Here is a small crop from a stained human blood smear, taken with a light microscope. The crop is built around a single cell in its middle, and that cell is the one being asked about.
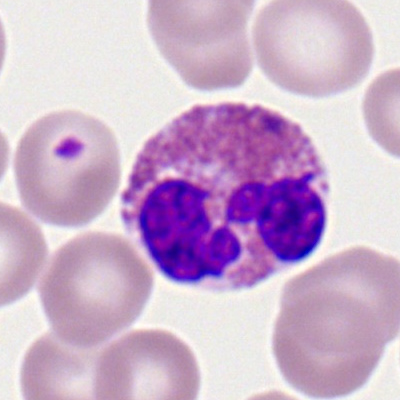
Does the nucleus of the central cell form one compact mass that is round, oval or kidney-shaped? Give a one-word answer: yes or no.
No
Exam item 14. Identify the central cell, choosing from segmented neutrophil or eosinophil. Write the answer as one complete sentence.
The identification for the central cell is an eosinophil.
